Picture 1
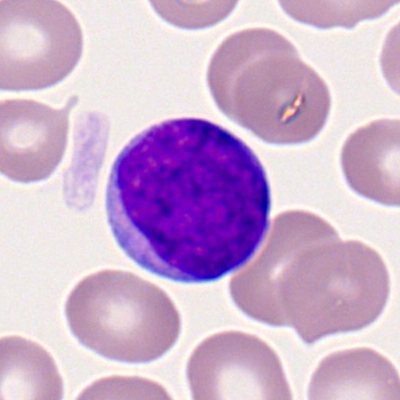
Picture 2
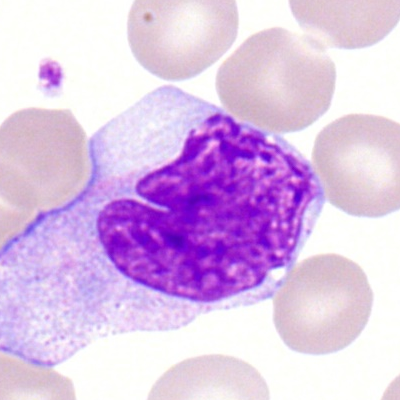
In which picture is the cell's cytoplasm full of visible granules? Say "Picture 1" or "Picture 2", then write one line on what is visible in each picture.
Picture 2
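Picture 1: No granules are seen in the cytoplasm.
Picture 2: The cytoplasm holds many fine, dust-like pinkish granules.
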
